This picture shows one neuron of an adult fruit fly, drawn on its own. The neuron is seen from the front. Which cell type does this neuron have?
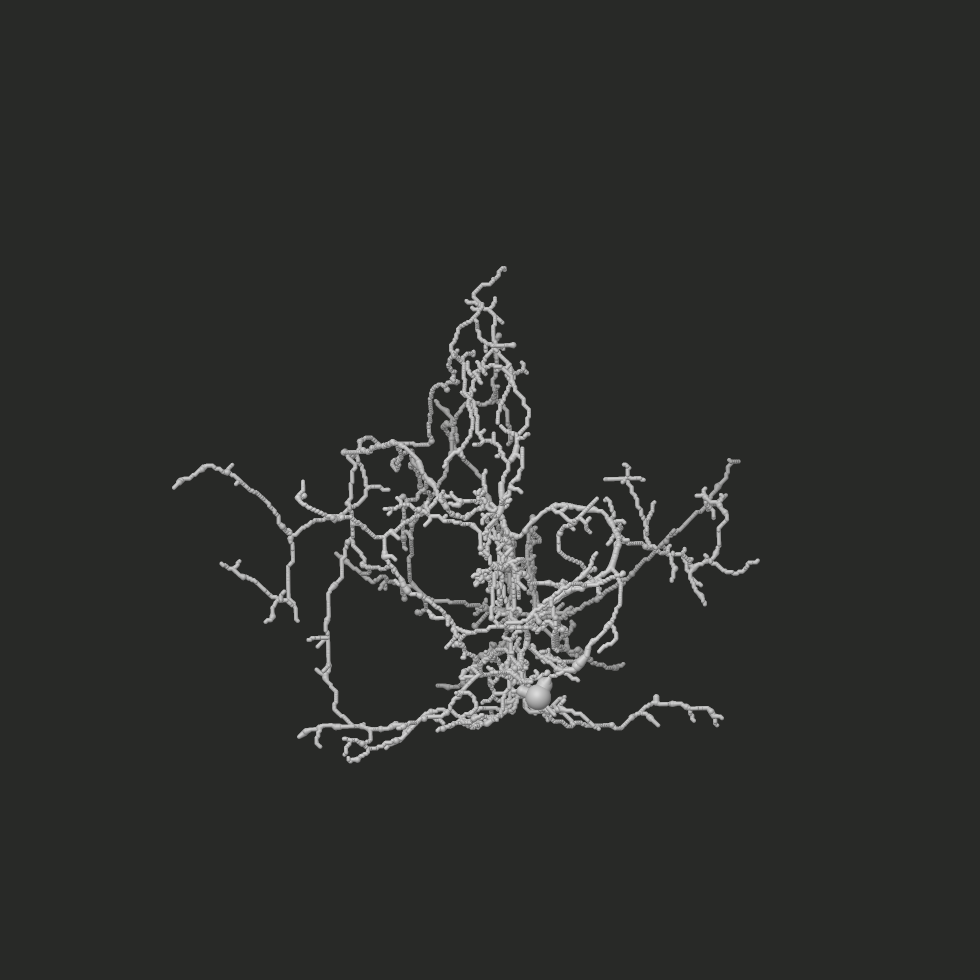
IN08B019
